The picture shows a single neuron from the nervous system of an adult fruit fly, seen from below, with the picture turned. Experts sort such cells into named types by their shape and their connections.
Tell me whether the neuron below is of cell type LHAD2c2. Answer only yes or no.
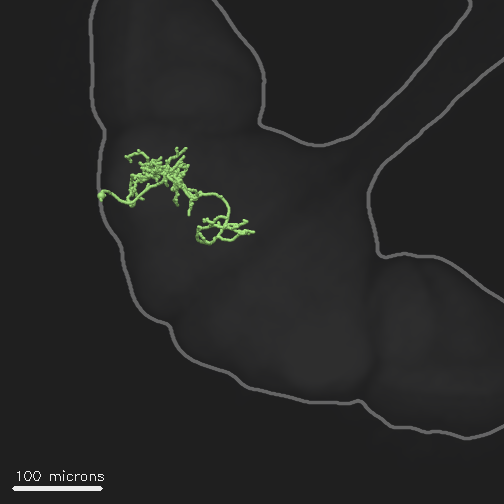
yes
